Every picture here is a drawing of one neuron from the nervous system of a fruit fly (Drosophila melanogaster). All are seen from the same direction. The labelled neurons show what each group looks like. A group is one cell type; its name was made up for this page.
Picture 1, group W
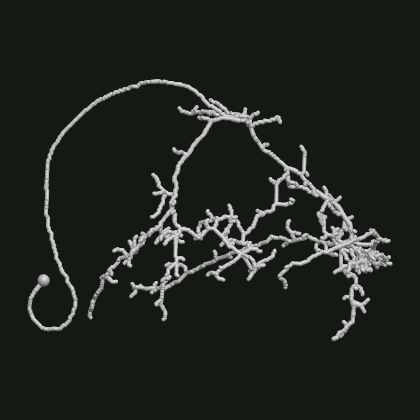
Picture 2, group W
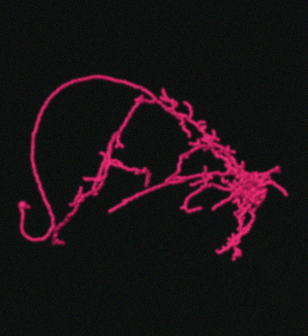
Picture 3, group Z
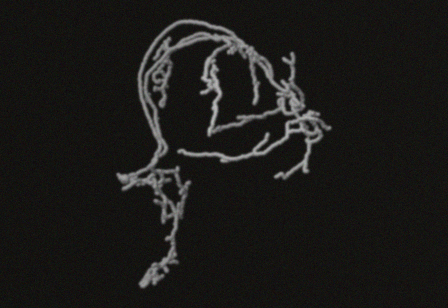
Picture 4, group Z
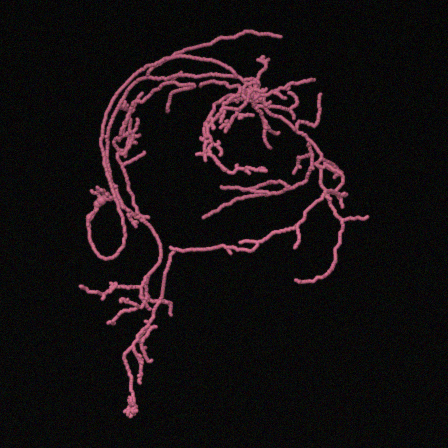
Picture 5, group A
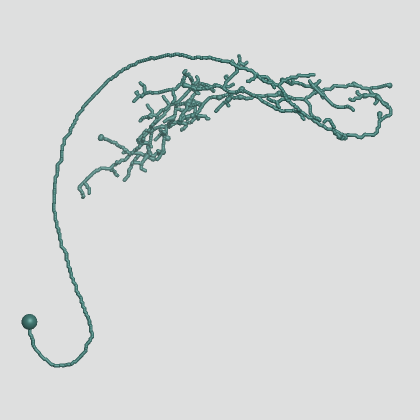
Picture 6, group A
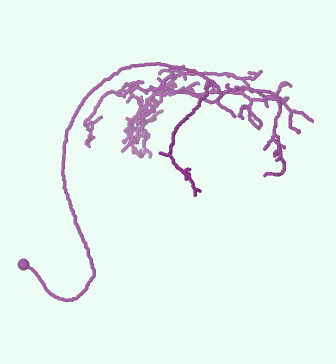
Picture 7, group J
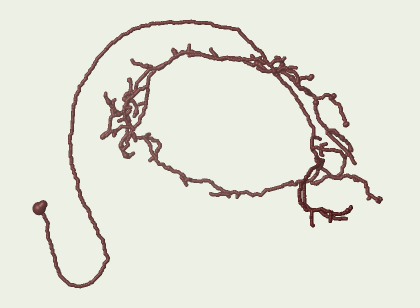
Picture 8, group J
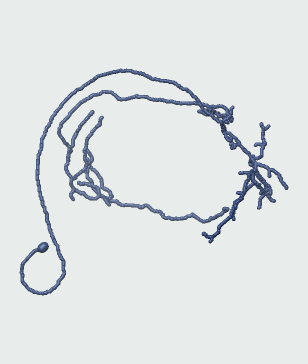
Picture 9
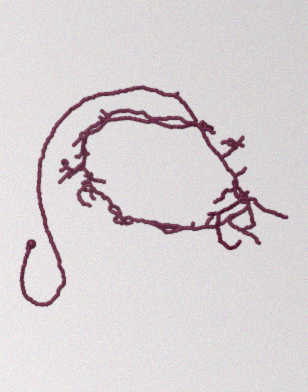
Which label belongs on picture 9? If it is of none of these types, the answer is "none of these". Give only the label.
group J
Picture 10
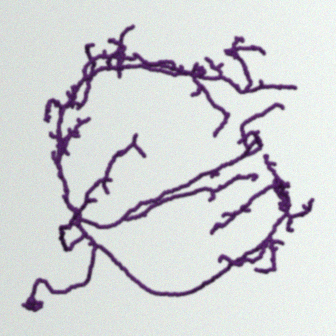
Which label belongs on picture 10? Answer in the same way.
none of these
